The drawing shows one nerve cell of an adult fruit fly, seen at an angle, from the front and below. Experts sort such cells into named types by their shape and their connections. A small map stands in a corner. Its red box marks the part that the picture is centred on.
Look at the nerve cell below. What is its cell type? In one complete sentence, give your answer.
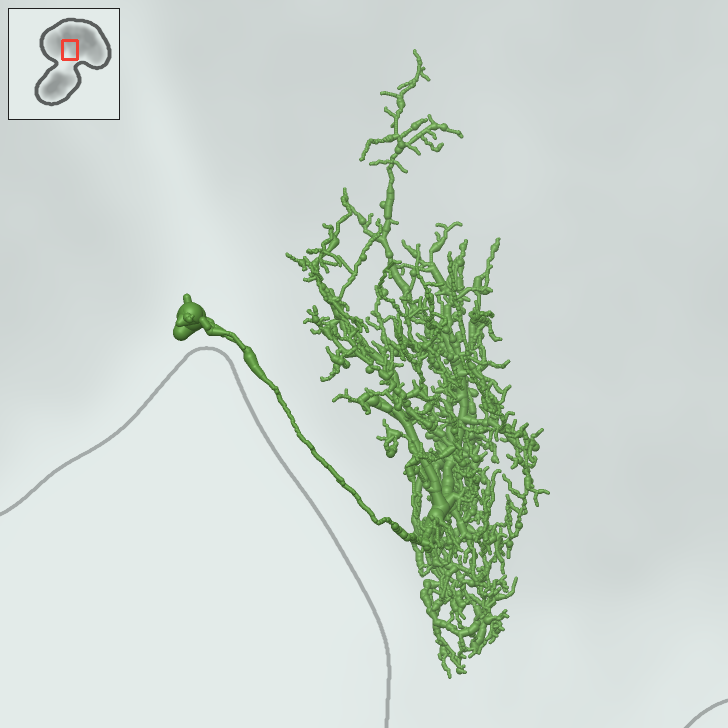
The single neuron here is of type GNG546.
